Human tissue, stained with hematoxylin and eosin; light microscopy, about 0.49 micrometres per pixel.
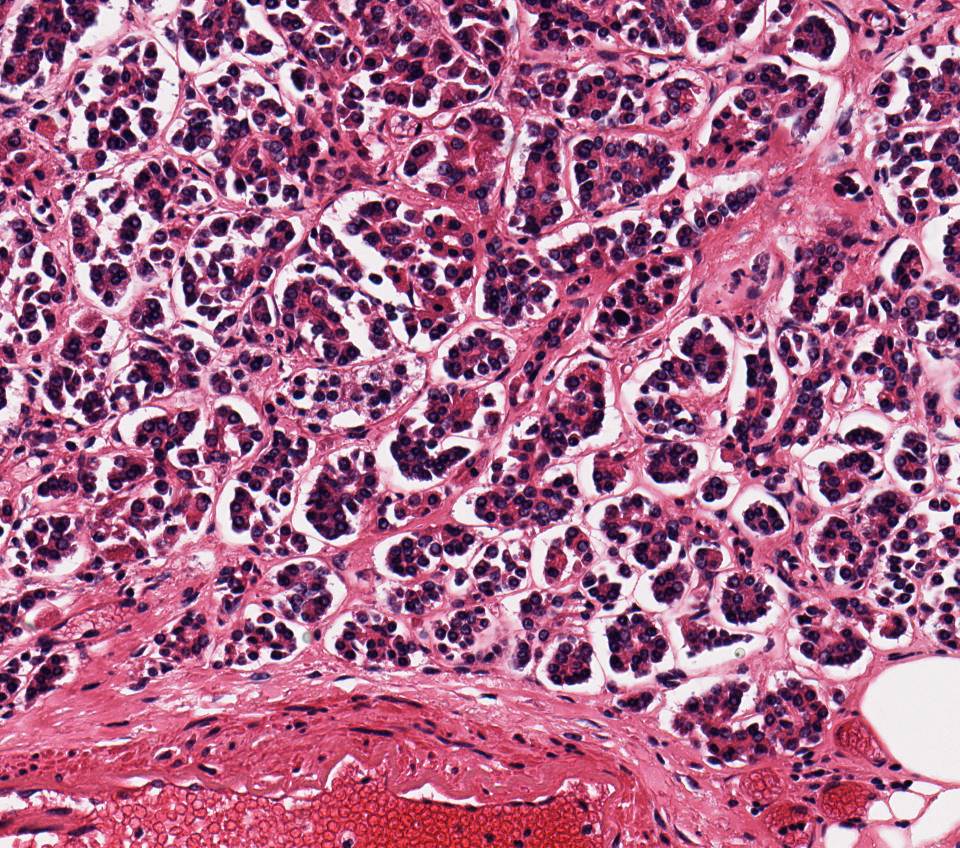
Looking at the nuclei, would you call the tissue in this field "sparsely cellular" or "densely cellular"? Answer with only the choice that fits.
Densely cellular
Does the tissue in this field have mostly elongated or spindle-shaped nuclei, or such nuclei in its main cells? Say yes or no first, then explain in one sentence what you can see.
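No. The nuclei of the cells in the nests are small, round and dark.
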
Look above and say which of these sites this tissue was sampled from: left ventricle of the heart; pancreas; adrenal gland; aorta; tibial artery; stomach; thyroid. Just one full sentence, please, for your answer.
The section was made from a sample of the pancreas.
